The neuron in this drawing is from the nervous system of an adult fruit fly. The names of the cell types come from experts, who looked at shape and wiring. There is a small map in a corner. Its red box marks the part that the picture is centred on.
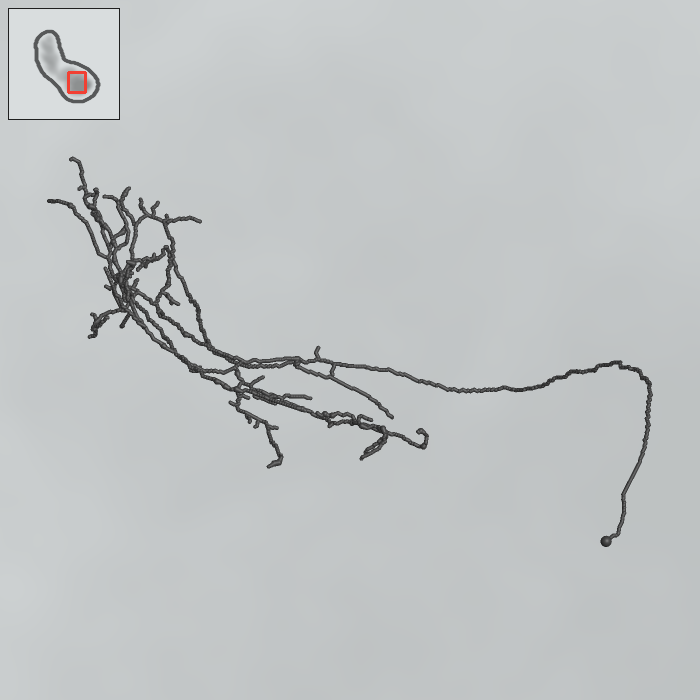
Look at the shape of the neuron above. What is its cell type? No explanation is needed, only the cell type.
WED002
